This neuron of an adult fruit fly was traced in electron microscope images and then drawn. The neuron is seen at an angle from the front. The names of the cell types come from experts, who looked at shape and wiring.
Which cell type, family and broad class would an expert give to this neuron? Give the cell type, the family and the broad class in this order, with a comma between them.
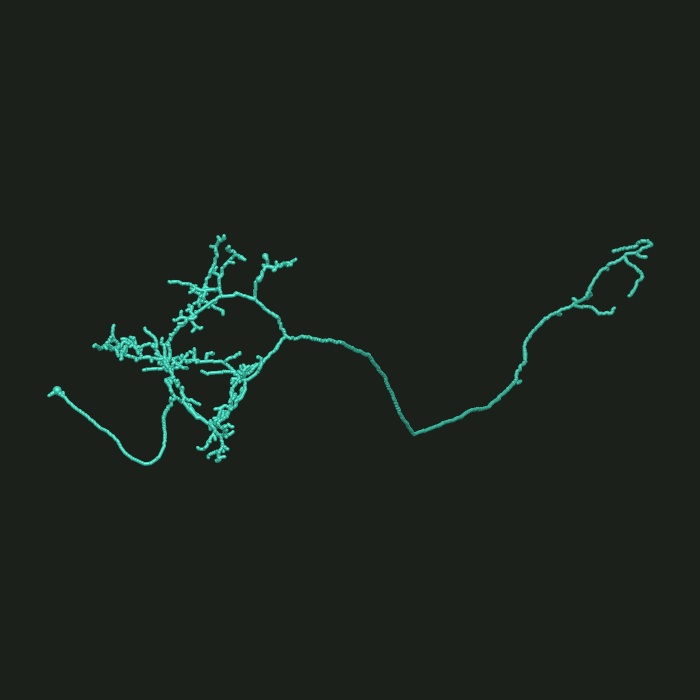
DNg12_c, hemilineage MX12, descending neuron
